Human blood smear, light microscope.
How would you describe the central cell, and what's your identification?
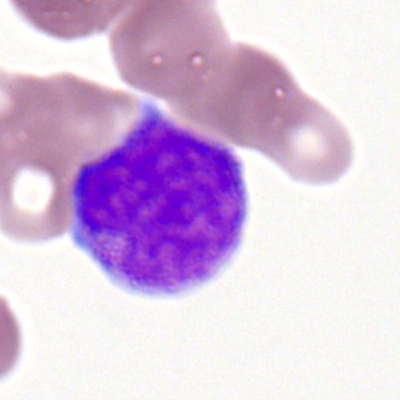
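Outline roughly round. Chromatin dark purple, mottled: paler patches between denser clumps. Cytoplasm a very thin pale blue rim, mostly along the left edge; no distinct granules visible. Myeloblast.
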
